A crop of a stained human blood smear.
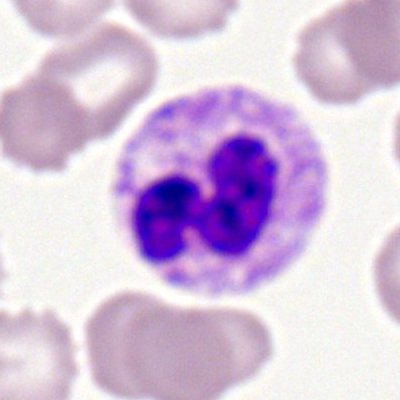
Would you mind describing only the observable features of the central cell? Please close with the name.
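Two lobes make up the nucleus, one lying lower left and the other upper right. No nucleoli are visible in it. The cytoplasm is abundant and pale lilac-pink. Answer: segmented neutrophil.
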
